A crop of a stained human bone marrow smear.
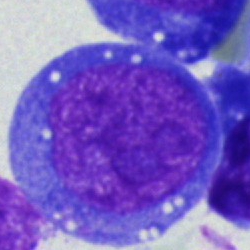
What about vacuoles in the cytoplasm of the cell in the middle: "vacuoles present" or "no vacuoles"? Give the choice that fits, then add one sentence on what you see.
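Vacuoles present. Small round clear vacuoles lie in the cytoplasm, mostly near the cell edge.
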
